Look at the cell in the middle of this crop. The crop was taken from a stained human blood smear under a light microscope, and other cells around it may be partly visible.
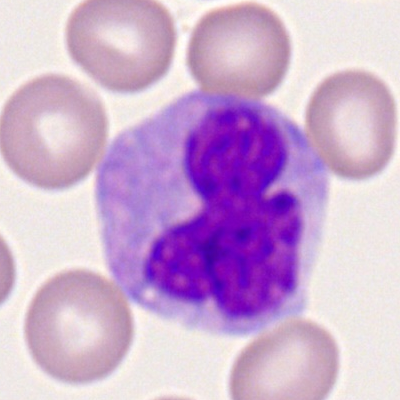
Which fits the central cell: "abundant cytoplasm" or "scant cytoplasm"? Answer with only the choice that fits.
Abundant cytoplasm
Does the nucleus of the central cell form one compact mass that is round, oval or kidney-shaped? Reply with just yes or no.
No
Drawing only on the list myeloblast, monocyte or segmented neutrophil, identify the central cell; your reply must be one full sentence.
Present in the middle of the crop is a monocyte.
